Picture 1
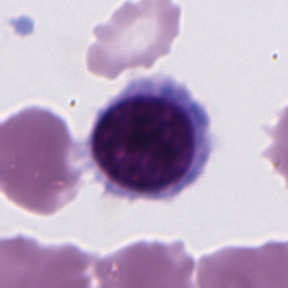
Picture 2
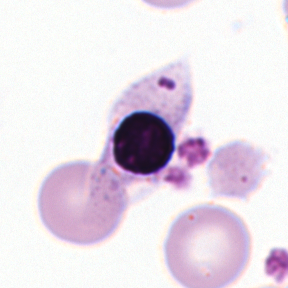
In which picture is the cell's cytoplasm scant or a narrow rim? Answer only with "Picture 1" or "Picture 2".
Picture 1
